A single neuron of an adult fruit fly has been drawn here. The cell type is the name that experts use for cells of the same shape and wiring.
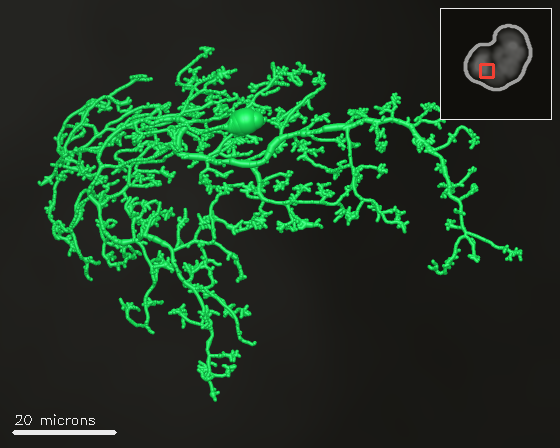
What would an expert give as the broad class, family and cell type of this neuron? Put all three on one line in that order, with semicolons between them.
optic-lobe intrinsic neuron; Dm; Dm6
